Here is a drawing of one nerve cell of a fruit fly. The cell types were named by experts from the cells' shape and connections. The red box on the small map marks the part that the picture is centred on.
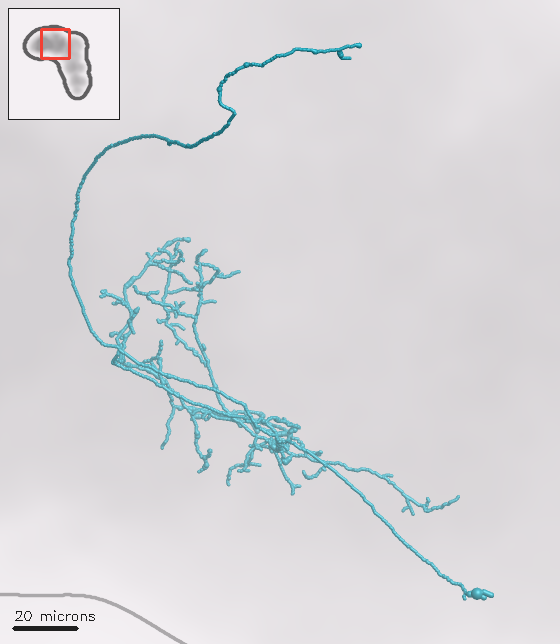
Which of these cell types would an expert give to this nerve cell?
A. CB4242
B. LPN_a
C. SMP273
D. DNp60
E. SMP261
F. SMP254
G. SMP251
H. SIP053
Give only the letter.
H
